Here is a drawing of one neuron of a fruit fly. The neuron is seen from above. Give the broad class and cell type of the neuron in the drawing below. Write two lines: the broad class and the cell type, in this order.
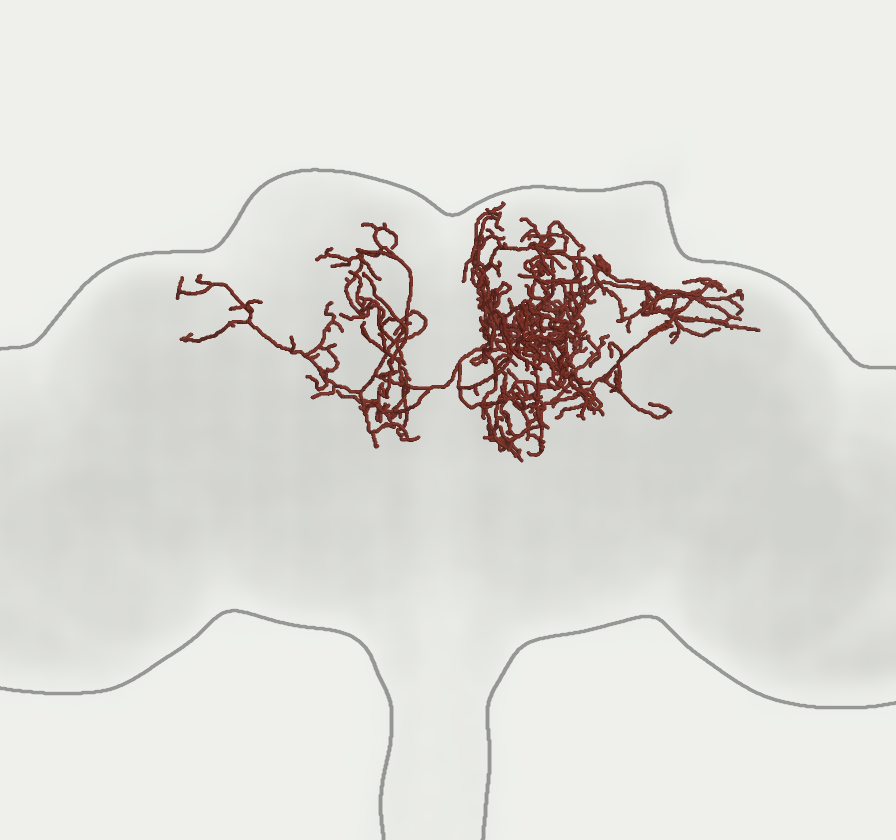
central-brain intrinsic neuron
SMP143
